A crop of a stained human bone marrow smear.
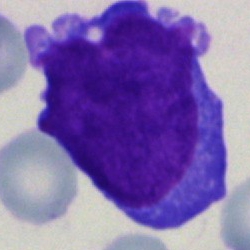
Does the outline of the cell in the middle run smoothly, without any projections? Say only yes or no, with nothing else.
No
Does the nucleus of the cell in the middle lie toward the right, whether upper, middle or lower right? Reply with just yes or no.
No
